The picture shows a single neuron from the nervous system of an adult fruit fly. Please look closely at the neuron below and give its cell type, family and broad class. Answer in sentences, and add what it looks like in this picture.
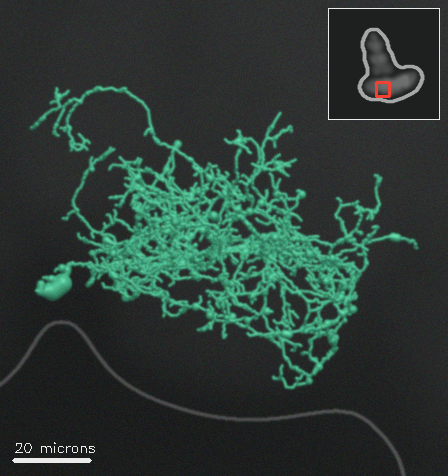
The cell type is CB2538. The family is hemilineage VLPl&p2_lateral. Its broad class is central-brain intrinsic neuron. Its cell body lies on the left of the picture. From left to right in the picture it spans about 100 microns. More than a hundred branch ends can be seen.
